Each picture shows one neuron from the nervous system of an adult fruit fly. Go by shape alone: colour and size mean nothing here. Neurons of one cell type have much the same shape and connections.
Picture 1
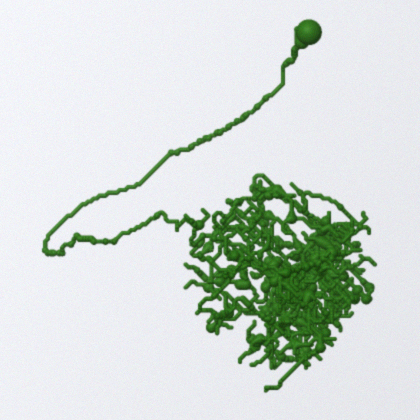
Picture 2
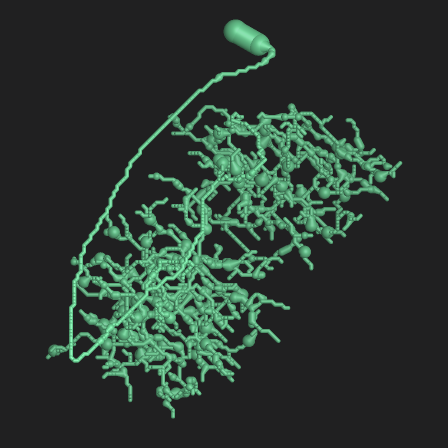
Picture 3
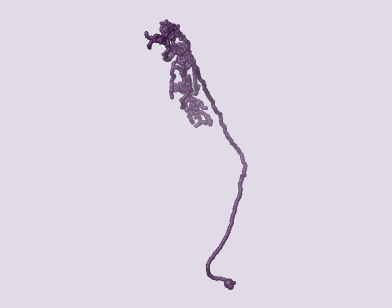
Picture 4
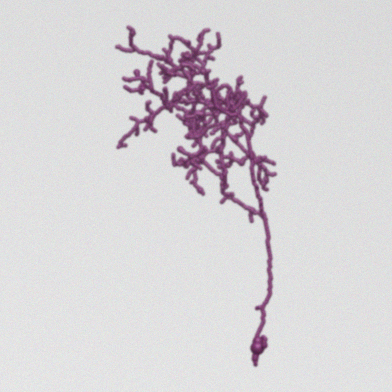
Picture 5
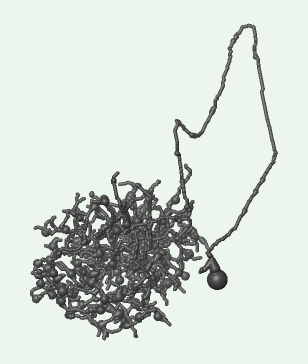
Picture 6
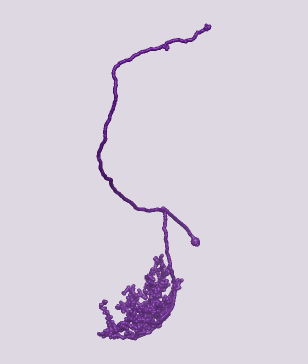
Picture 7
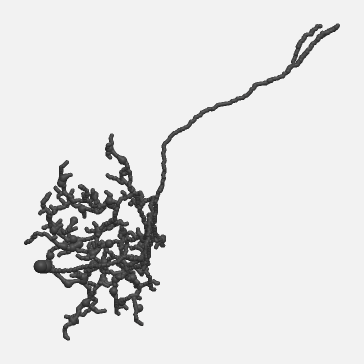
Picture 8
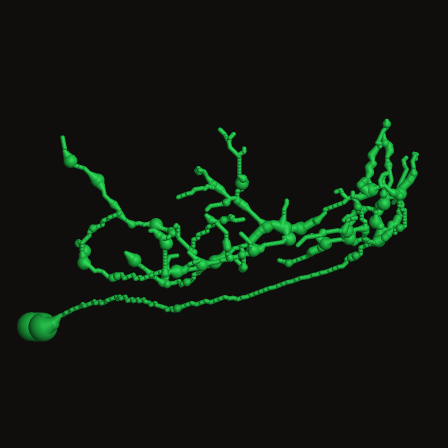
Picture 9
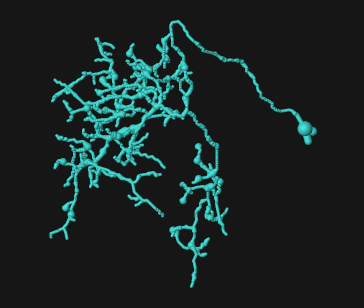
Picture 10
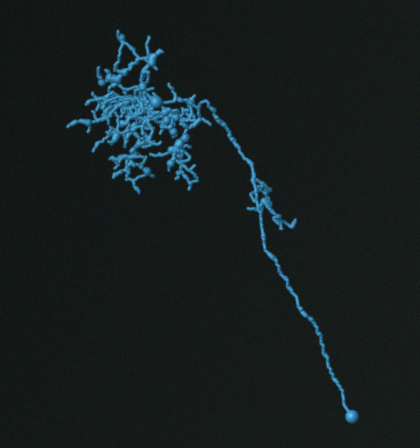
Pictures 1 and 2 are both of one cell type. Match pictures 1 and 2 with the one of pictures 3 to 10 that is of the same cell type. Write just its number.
5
